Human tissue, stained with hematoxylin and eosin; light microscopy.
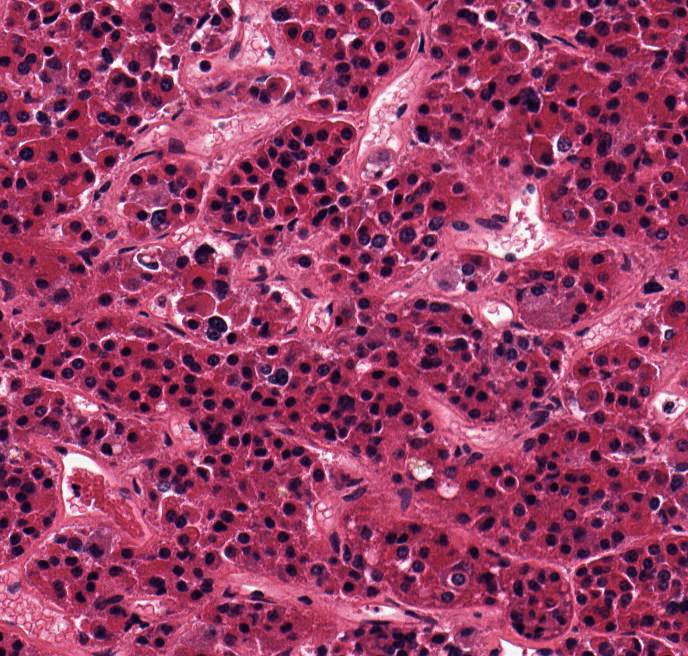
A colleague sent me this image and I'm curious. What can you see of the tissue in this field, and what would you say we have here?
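Field: solid nests and broad trabeculae throughout, separated by scant, thin pink fibrous septa. Cells polygonal; cytoplasm abundant, deeply eosinophilic, finely granular. Most cells with a single round, dark, central nucleus. Tissue: pituitary.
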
